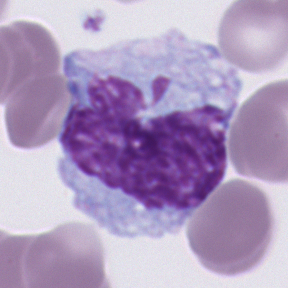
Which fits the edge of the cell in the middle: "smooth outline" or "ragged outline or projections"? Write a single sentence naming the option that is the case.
The border of the cell is ragged or frayed, or shows projections, blebs or tags.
